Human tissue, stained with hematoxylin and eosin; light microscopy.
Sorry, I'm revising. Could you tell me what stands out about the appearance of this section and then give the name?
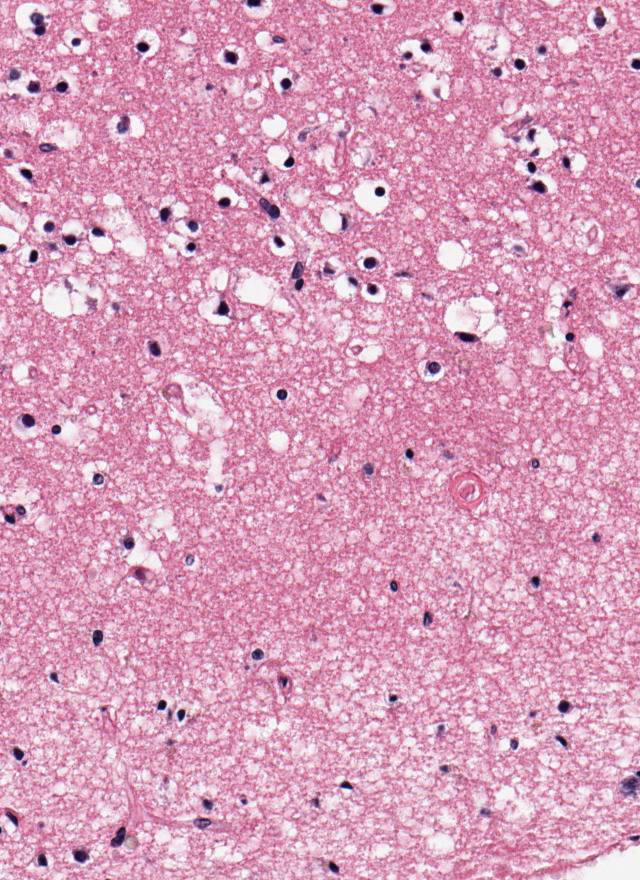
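I see a pink, finely fibrillary background everywhere, scattered single nuclei, no epithelium or glands. Most nuclei are small, round, dark. Upper part: many nuclei in round clear spaces. Lower half: background riddled with small, fairly uniform round vacuoles. This is cerebral cortex.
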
